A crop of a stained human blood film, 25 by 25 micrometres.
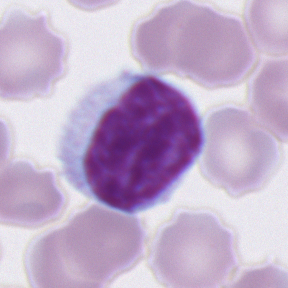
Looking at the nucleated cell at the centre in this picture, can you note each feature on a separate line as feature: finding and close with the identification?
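Nucleus: smooth oval, no lobes or deep indentation
Nuclear size: about 12 by 10 micrometres
Cell size: about 12 micrometres across
Nuclear share: about 70% of the cell's area
Position: nucleus off-centre toward the right
Cytoplasm: pale greyish-blue, widest band on the left
Nucleoli: none seen
Name: typical lymphocyte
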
